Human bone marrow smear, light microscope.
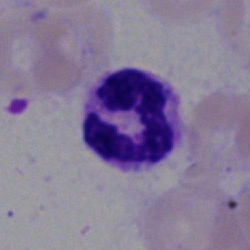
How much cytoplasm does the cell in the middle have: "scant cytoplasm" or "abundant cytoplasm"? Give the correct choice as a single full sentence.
In this cell, the cytoplasm is scant.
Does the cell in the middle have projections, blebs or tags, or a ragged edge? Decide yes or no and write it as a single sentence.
No, what this cell has is a smooth outline, not a rough one.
